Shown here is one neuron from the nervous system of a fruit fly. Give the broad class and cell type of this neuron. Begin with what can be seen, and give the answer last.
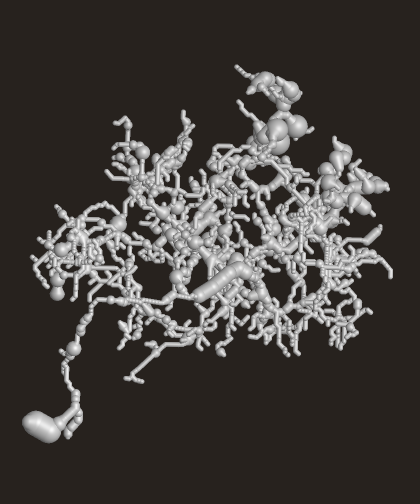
The cell body can be seen at the lower left of the picture. In this view it is about as wide as it is tall. This is a central-brain intrinsic neuron. The cell type is CB1885.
